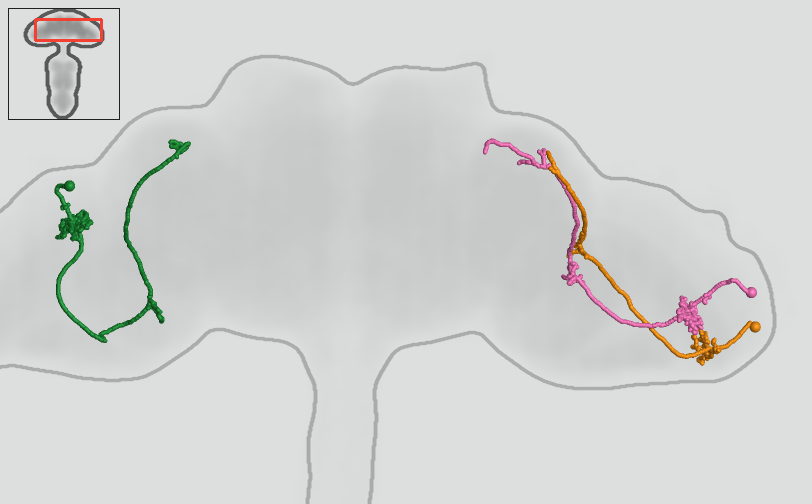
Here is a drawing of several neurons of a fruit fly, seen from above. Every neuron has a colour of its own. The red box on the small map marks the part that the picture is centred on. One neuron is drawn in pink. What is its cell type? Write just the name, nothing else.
MeTu4c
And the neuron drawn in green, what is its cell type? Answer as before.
MeTu4a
